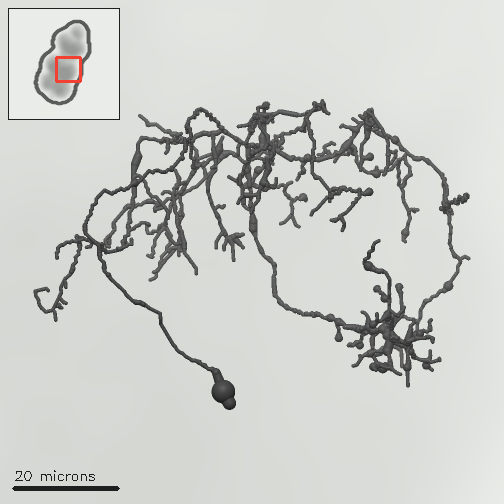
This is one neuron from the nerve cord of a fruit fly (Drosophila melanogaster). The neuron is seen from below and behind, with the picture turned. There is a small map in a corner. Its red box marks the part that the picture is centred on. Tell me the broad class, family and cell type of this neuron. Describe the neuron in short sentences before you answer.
By the scale bar it is about 85 microns wide in this view. The picture shows dozens of branch ends. It is a nerve-cord intrinsic neuron. Its family is hemilineage 21A. The cell type is IN21A040.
